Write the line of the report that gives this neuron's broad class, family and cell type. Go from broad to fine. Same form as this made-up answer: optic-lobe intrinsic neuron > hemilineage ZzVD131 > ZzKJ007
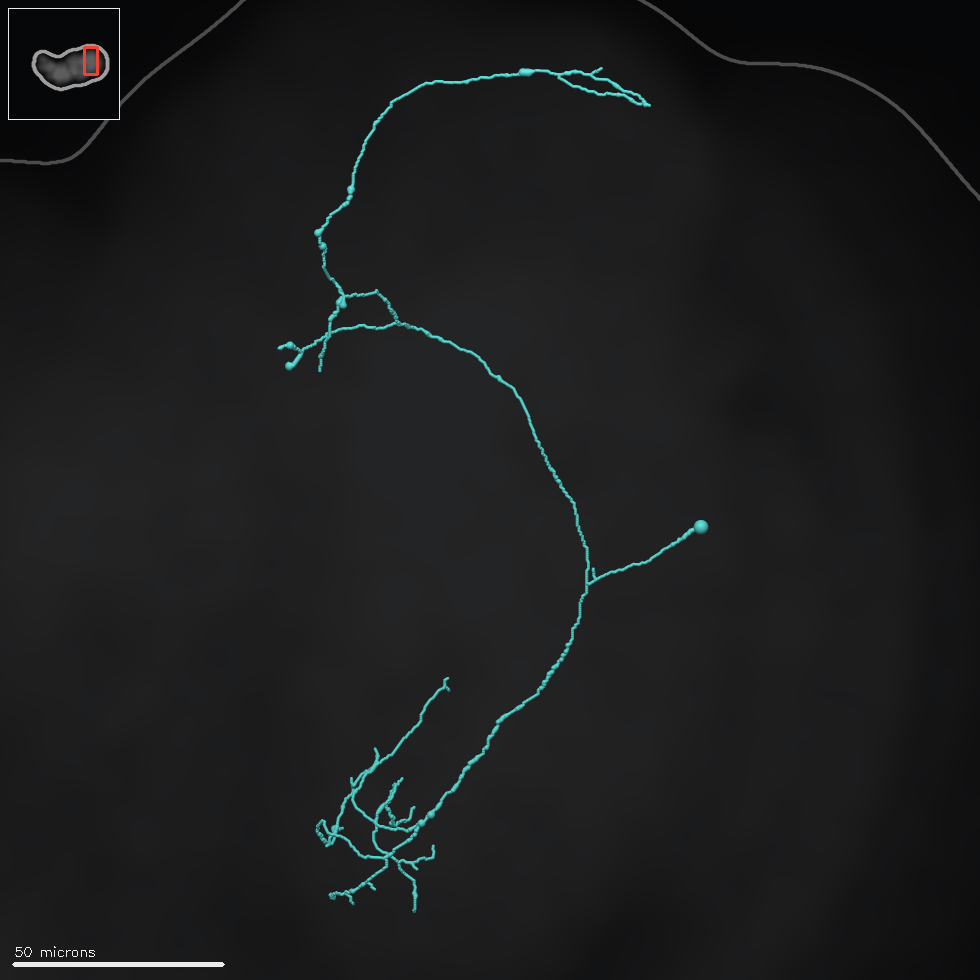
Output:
visual projection neuron > LoVP > LoVP4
